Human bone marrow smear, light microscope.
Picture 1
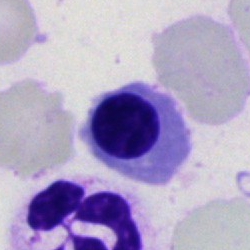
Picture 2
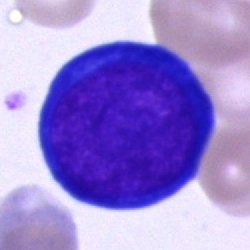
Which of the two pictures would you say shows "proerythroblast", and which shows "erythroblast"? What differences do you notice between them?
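Picture 1 shows an erythroblast, and picture 2 shows a proerythroblast. In the erythroblast the nucleus lies off-centre, toward the upper left, and its chromatin is dense, dark purple and coarsely clumped. In the proerythroblast the chromatin is instead finely stippled and evenly spread through the nucleus. The cytoplasm of the proerythroblast forms only a thin rim around the nucleus, whereas in the erythroblast it is widest on the right and lower sides of the nucleus.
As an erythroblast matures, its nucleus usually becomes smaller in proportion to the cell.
The colour of the cytoplasm also differs: blue-lavender in the erythroblast, deep blue in the proerythroblast.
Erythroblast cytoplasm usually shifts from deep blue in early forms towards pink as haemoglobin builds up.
The outline of the proerythroblast is round and smooth, while that of the erythroblast is irregular and somewhat angular. Neither cell shows granules in its cytoplasm, and the proerythroblast shows no vacuoles either.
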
